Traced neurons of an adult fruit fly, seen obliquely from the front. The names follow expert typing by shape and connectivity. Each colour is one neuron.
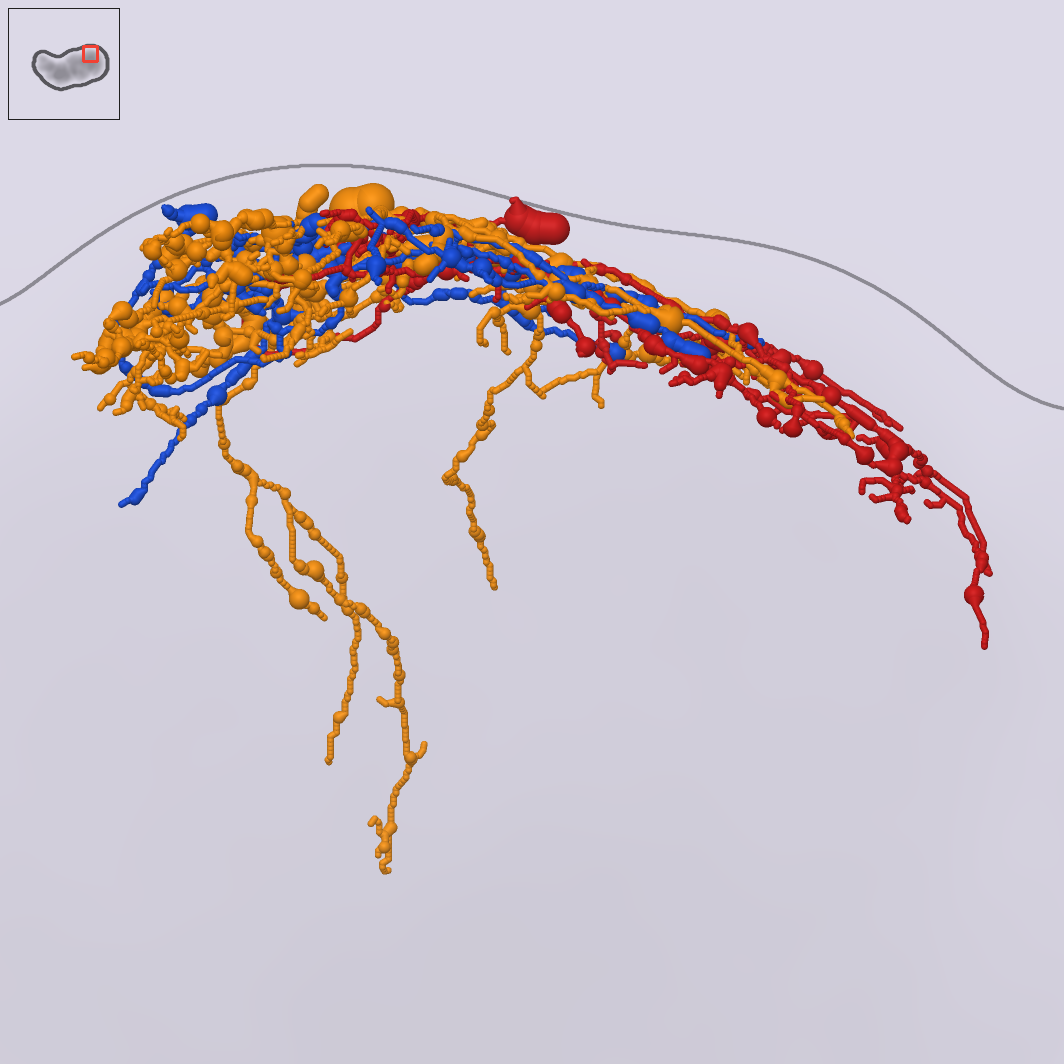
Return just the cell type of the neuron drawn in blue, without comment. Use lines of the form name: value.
cell type: CB4130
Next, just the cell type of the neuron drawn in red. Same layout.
cell type: CB1154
